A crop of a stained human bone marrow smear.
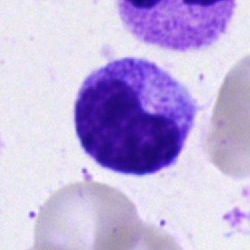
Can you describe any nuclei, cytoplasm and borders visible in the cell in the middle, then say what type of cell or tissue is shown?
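The nucleus is indented, with its notch facing the upper right, and it fills most of the cell. Most of the visible cytoplasm lies in the upper right of the cell and has a fine granular texture. It is a metamyelocyte.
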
